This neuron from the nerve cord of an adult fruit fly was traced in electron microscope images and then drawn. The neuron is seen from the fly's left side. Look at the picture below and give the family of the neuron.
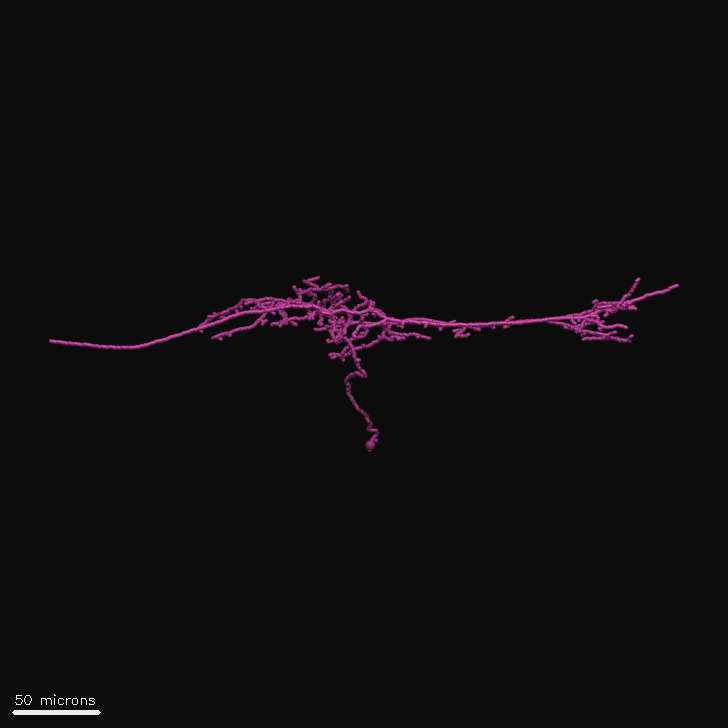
hemilineage 06A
